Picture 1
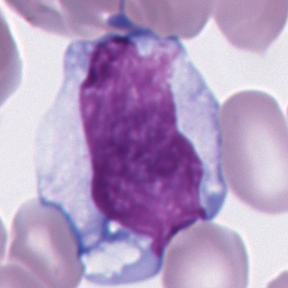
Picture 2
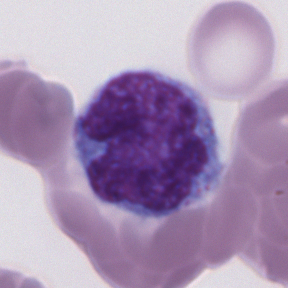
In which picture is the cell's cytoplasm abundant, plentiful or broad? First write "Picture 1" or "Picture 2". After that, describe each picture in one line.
Picture 1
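What picture 1 shows: The cytoplasm is abundant.
What picture 2 shows: The nucleus fills most of the cell.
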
